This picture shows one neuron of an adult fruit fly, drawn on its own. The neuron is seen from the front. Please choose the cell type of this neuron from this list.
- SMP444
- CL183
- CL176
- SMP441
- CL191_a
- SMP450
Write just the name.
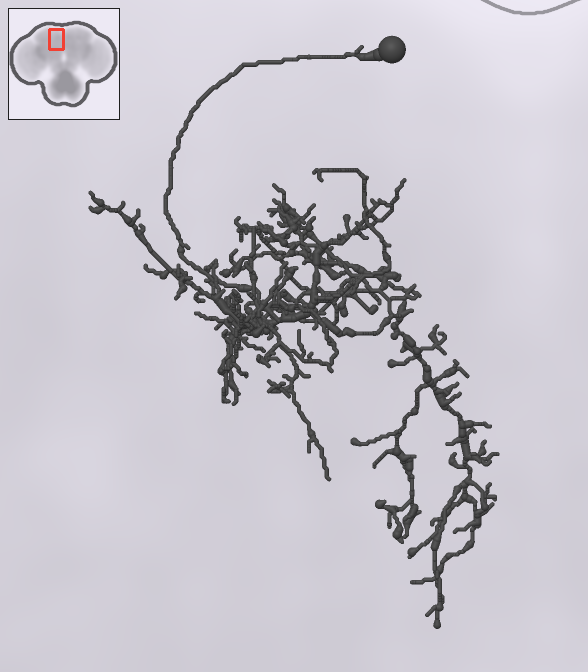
SMP441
